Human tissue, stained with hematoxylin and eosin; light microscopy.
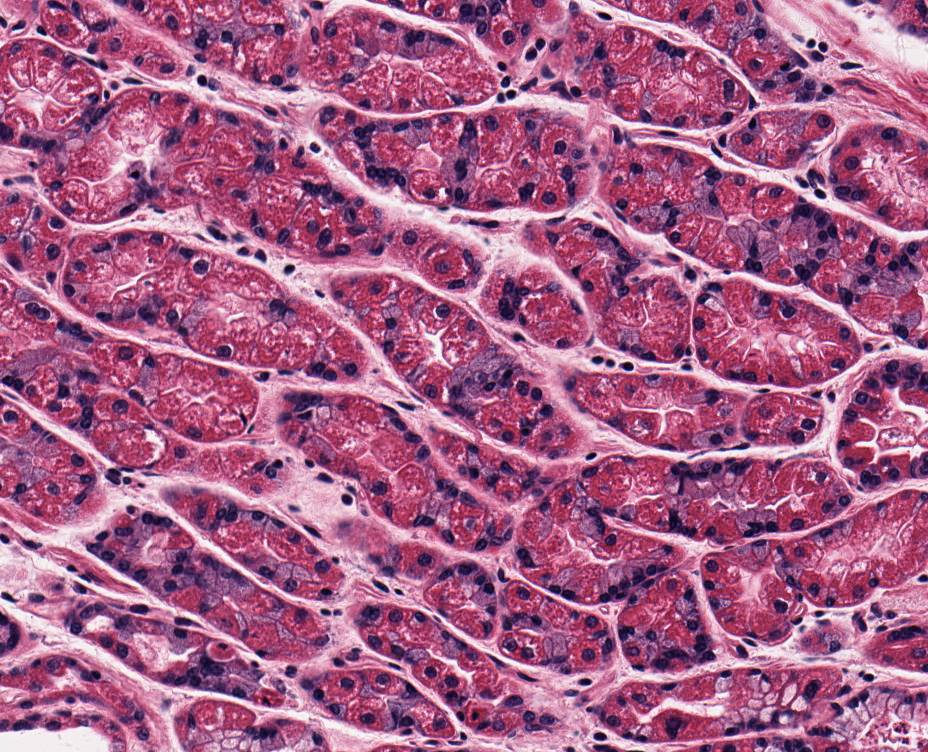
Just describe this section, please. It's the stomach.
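Notice how closely packed, elongated glandular tubules fill the field edge to edge. Most are cut lengthwise, long axes slanting from upper left to lower right. Their lining cells mostly show abundant bright pink granular cytoplasm and a single round, central nucleus. The scant stroma between them forms thin pale pink strands with small dark nuclei.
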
